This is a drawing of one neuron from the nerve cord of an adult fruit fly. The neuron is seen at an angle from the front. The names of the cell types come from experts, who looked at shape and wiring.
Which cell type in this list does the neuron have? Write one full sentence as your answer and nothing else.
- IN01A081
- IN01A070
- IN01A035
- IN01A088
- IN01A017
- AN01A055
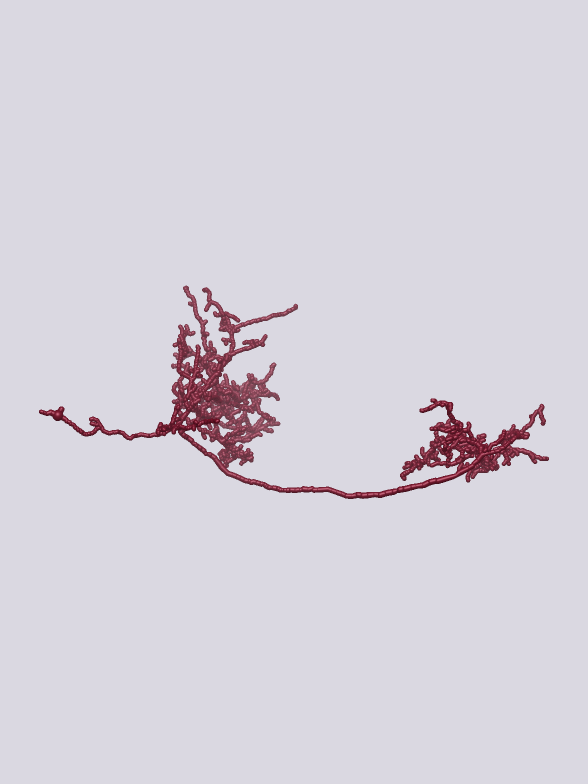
The cell type designation of this neuron is IN01A035.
